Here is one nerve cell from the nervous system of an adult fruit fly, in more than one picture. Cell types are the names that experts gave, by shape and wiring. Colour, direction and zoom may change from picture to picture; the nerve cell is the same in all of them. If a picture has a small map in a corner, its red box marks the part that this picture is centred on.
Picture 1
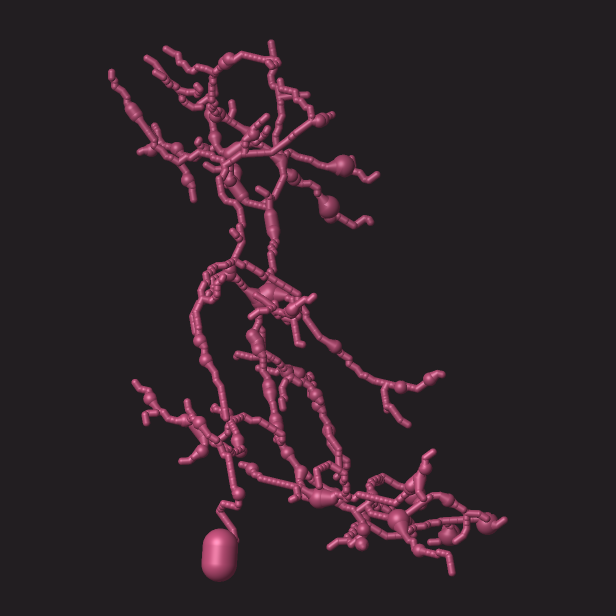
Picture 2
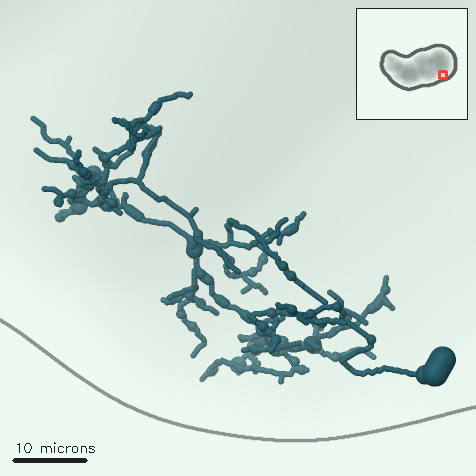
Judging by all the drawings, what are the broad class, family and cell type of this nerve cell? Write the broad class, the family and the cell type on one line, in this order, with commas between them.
optic-lobe intrinsic neuron, Mi, Mi14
